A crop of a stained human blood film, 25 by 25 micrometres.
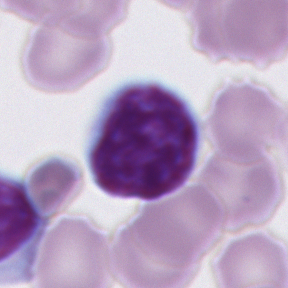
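Typical lymphocyte, stained peripheral blood smear. The nucleus, about 9 micrometres across, is round with no indentation or lobes, and its dark purple chromatin is coarsely clumped. Around it the cytoplasm forms only a very thin, pale blue rim.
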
